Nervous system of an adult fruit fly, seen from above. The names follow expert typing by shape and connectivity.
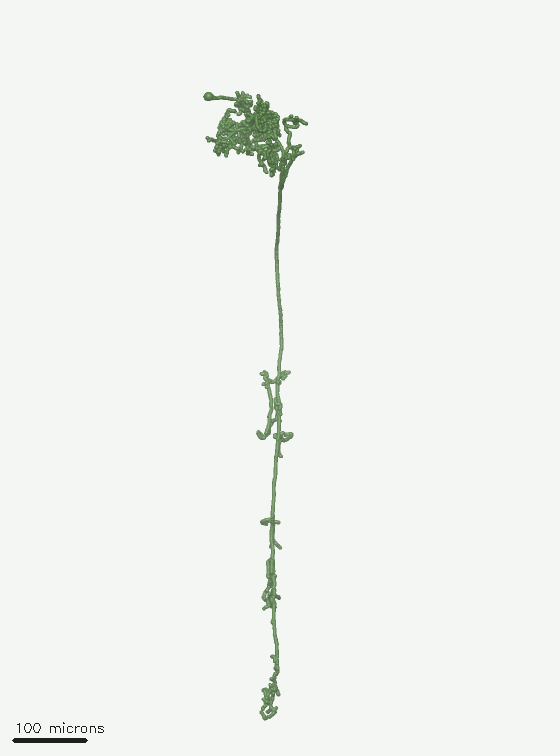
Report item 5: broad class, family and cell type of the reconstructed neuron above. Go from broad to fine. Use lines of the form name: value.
broad class: descending neuron
family: hemilineage MX7
cell type: DNge139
